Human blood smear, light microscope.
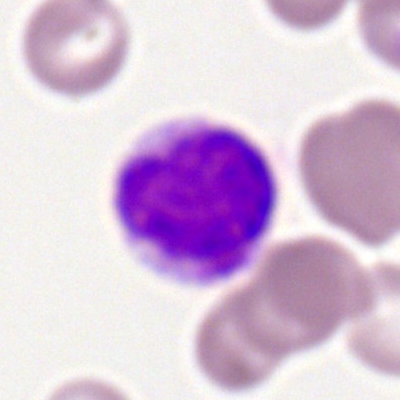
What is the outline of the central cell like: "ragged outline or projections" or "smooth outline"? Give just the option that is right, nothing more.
Smooth outline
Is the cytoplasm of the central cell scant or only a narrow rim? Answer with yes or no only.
Yes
